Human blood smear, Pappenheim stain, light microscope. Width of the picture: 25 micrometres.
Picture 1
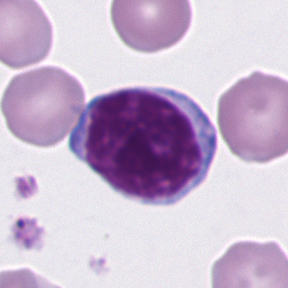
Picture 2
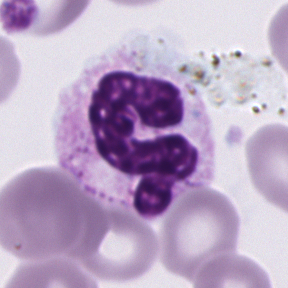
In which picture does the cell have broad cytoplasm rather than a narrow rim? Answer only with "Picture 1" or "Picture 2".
Picture 2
